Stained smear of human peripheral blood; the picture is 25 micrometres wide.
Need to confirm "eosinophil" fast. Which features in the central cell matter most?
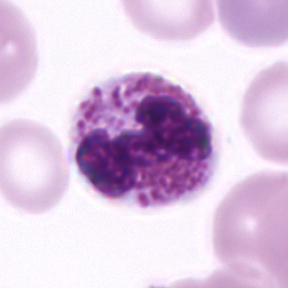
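The nucleus here is split into two lobes, so that fits.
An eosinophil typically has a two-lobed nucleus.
The cytoplasm is packed with coarse, round, reddish-purple granules, which fits as well.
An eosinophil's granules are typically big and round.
Between the granules the cytoplasm is pale pink, and the whole cell is about 12 micrometres across. Nothing in view argues against eosinophil.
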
